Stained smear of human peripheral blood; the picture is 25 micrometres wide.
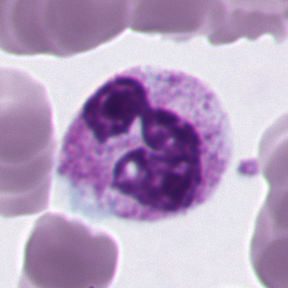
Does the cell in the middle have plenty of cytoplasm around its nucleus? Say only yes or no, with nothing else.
Yes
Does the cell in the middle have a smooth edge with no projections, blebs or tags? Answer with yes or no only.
Yes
